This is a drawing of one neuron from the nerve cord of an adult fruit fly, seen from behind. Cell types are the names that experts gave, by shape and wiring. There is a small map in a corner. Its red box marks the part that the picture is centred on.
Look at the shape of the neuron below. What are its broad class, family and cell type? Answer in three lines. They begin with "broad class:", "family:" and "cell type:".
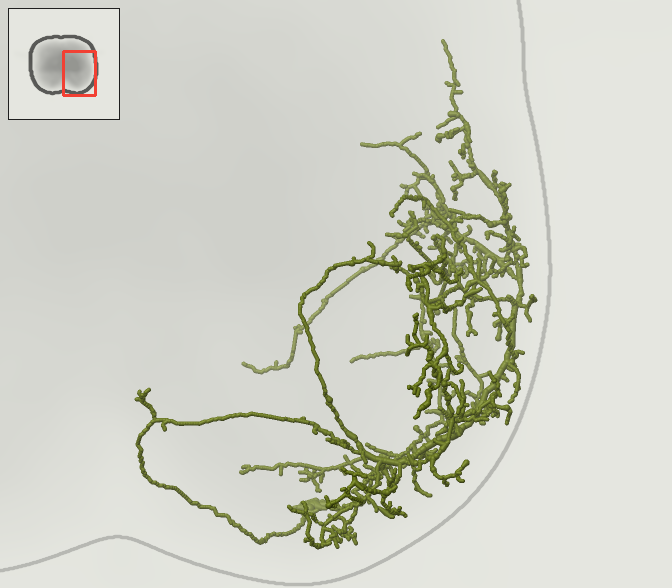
broad class: nerve-cord intrinsic neuron
family: hemilineage 04B
cell type: IN04B031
